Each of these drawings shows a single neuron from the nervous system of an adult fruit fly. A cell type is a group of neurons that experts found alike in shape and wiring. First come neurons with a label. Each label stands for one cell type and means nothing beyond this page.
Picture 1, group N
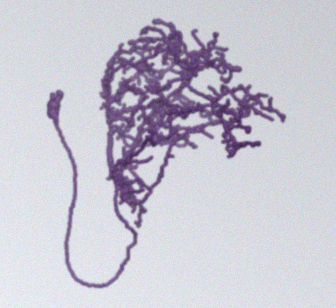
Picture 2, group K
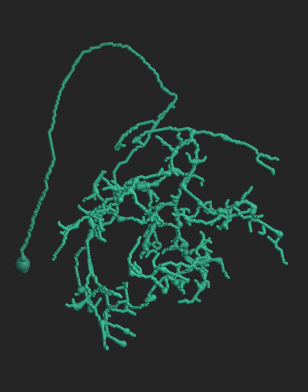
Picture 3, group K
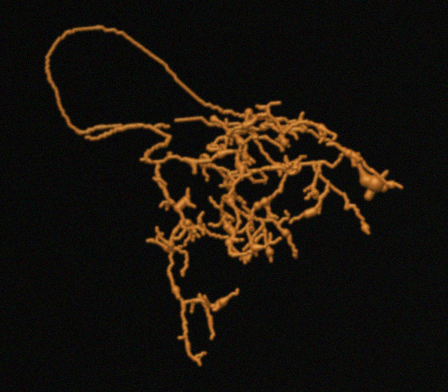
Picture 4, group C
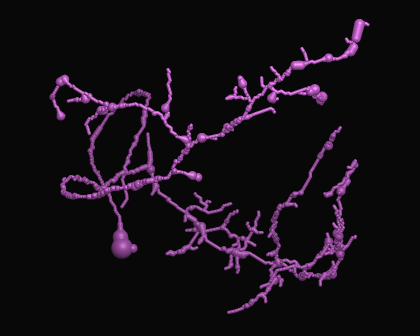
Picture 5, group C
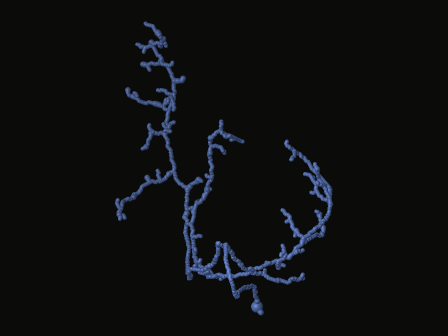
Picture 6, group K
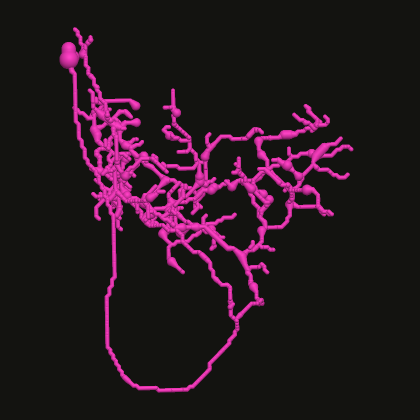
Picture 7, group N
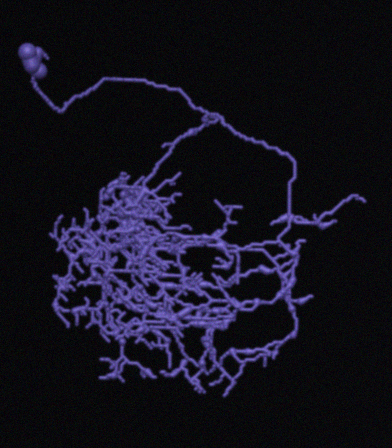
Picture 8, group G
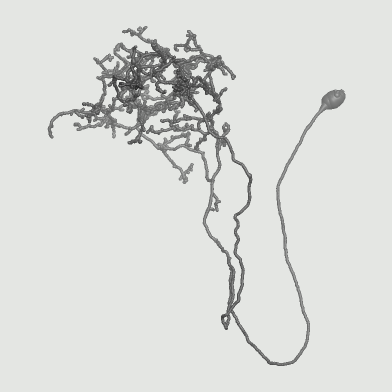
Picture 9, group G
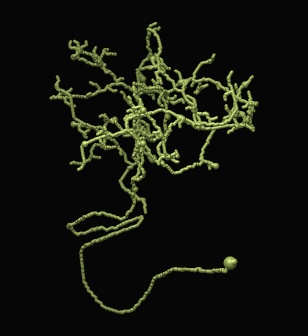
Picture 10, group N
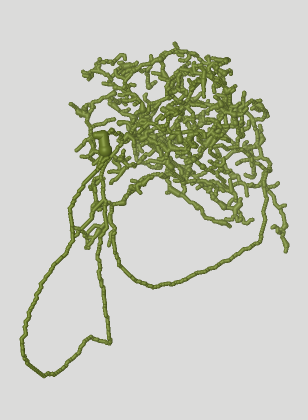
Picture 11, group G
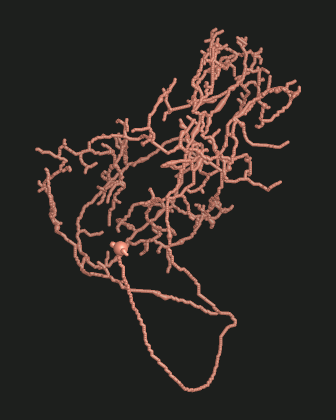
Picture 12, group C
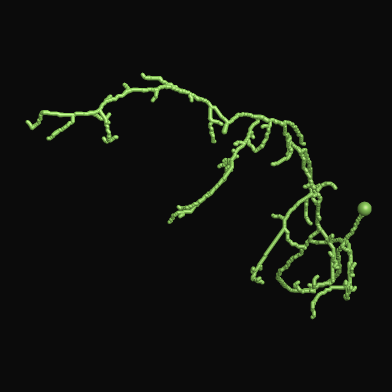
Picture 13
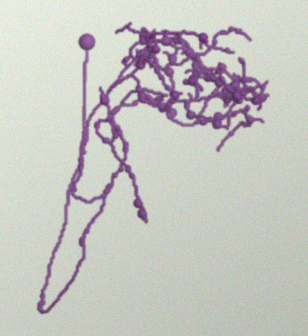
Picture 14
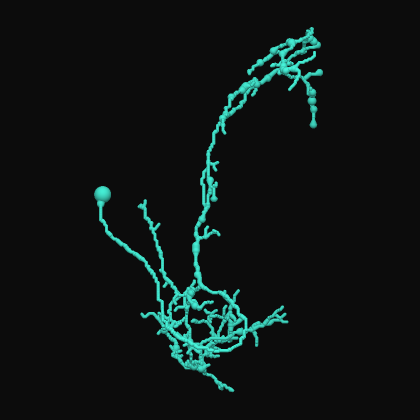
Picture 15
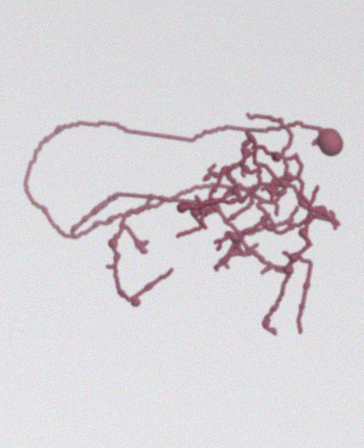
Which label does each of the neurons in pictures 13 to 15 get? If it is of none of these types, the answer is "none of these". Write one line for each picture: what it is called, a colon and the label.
13: group G
14: group C
15: group G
